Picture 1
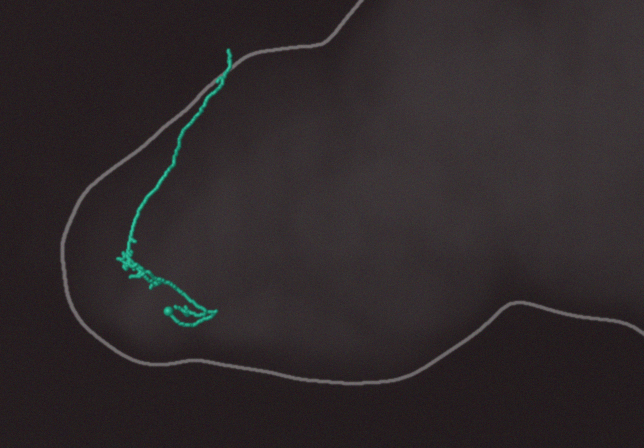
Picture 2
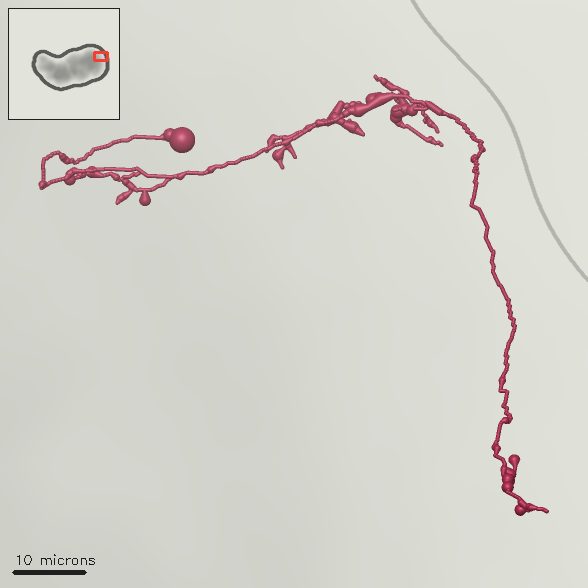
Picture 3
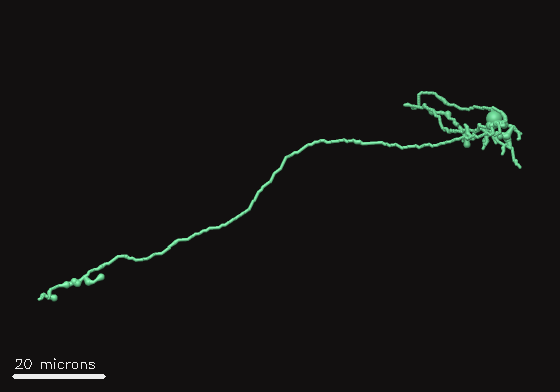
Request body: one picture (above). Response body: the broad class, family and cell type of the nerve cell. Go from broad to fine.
optic-lobe intrinsic neuron; C; C3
